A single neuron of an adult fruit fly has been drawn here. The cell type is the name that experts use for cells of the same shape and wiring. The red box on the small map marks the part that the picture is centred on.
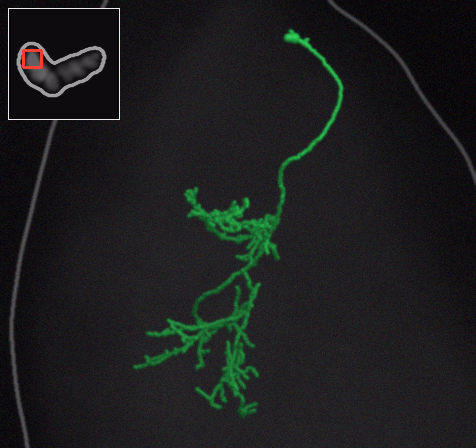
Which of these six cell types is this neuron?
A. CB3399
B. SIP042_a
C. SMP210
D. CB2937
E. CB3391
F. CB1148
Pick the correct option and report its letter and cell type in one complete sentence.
Being of cell type CB3391, the neuron matches option E.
